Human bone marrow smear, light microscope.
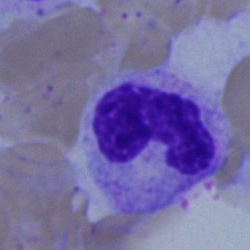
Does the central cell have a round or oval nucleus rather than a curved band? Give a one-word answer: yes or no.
No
